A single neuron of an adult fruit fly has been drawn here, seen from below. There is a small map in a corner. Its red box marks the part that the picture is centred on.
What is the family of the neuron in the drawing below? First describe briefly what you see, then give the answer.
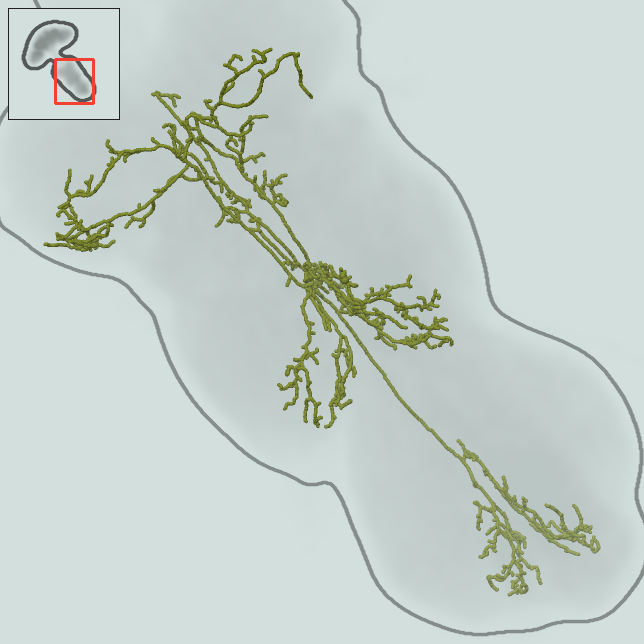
It lies in the nerve cord. The cell body is in the middle of the picture. The picture shows dozens of branch ends. Its broad class is nerve-cord intrinsic neuron. The family is hemilineage 05B.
